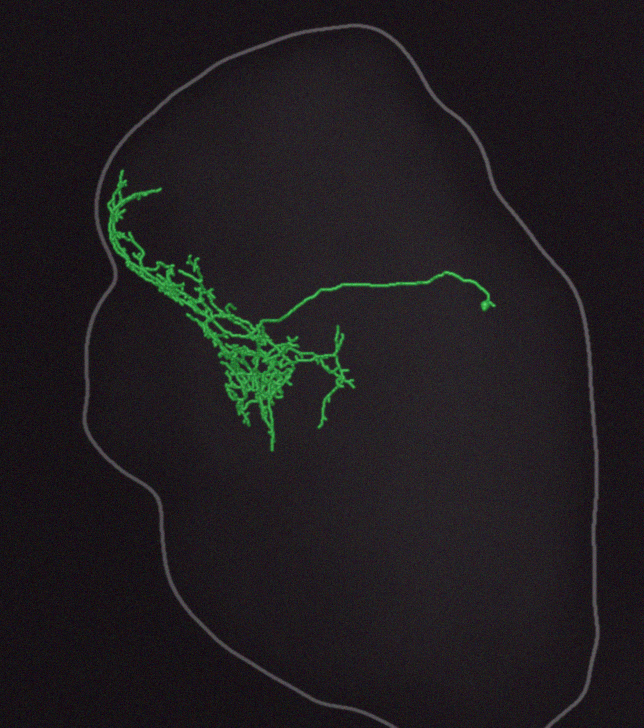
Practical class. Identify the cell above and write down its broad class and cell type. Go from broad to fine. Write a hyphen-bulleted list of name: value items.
- broad class: central-brain intrinsic neuron
- cell type: LAL162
